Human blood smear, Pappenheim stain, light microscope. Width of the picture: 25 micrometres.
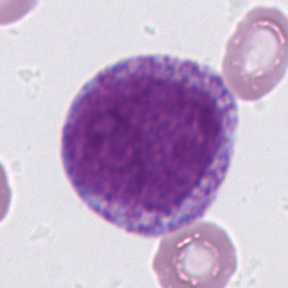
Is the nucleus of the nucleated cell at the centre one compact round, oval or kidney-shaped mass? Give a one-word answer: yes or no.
Yes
